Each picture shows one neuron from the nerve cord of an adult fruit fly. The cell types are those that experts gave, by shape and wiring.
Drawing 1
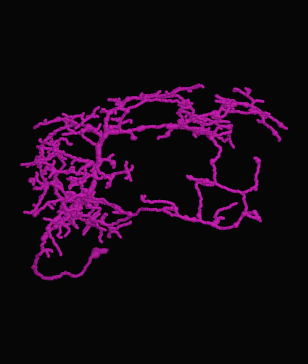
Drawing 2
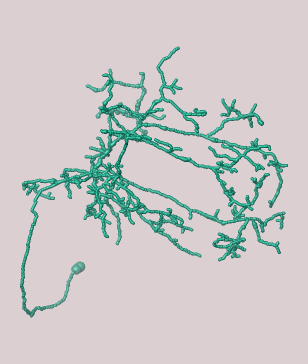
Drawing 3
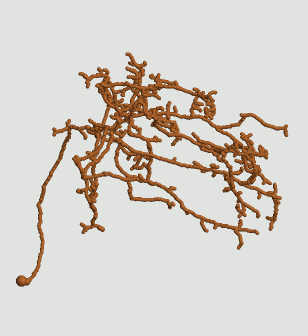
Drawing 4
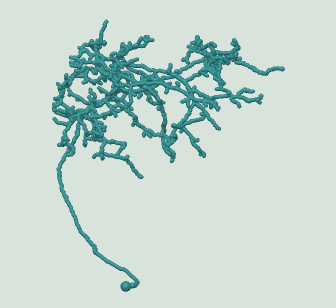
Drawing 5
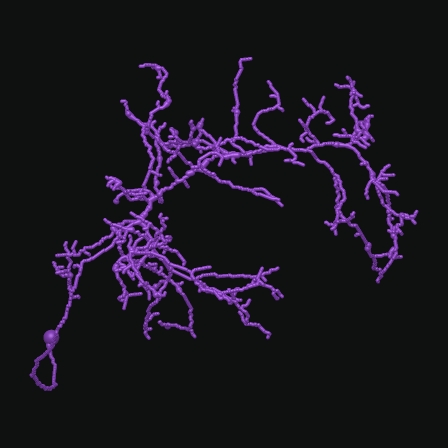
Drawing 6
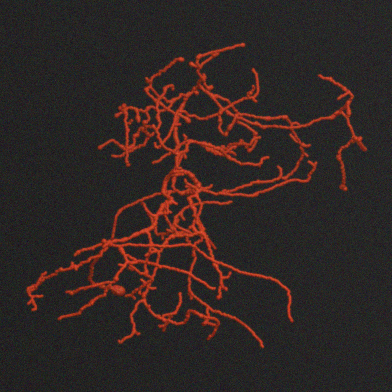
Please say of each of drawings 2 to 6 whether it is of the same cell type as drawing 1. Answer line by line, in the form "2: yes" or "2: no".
2: yes
3: yes
4: yes
5: yes
6: no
